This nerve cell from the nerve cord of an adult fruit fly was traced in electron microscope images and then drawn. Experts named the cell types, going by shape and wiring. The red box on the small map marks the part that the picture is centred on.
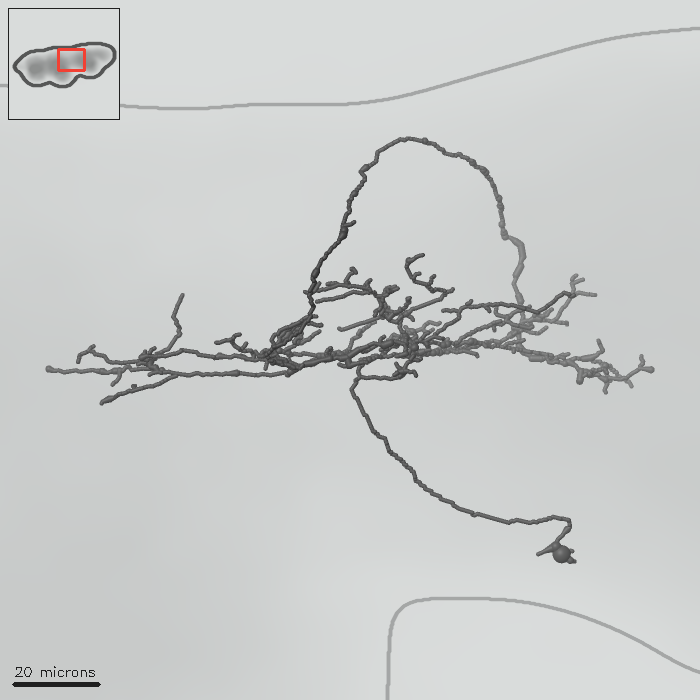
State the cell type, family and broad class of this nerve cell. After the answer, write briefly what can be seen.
It is of cell type IN02A020. Its family is hemilineage 02A. It is a nerve-cord intrinsic neuron. From left to right in the picture it spans about 140 microns. The picture shows dozens of branch ends.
